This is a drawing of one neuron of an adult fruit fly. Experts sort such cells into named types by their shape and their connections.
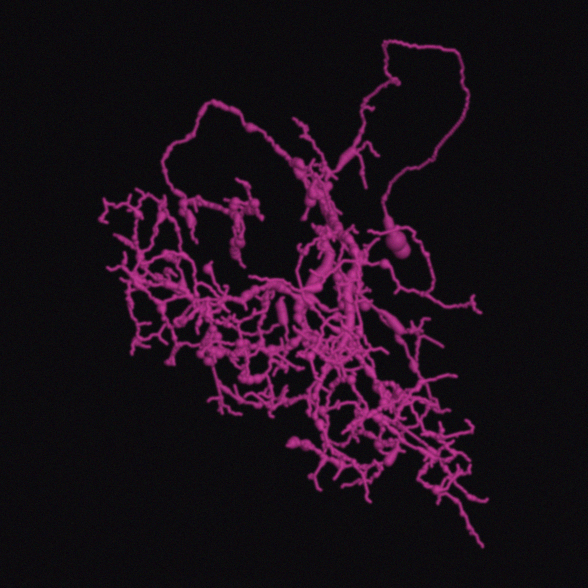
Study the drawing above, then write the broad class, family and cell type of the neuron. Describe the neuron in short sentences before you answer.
More than a hundred branch ends can be seen. As drawn here it is taller than it is wide. This is a nerve-cord intrinsic neuron. Its family is hemilineage 03A. The cell type is IN03A062_d.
